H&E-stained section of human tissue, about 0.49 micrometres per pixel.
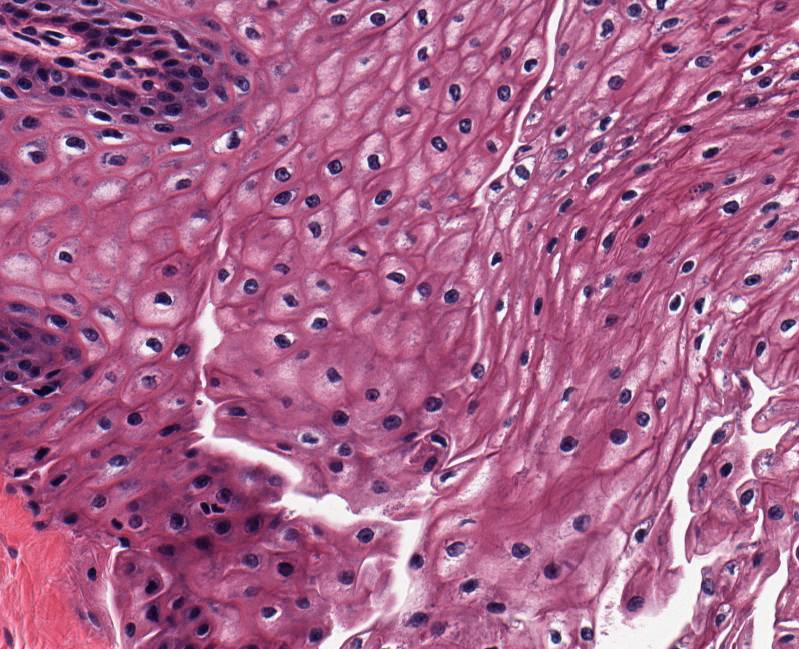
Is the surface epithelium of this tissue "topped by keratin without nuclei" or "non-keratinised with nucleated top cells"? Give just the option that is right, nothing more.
Non-keratinised with nucleated top cells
